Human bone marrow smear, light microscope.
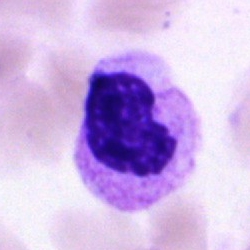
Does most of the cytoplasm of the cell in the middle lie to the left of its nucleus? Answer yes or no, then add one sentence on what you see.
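No. The nucleus sits toward the upper left of the cell, leaving more cytoplasm below and to the right.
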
